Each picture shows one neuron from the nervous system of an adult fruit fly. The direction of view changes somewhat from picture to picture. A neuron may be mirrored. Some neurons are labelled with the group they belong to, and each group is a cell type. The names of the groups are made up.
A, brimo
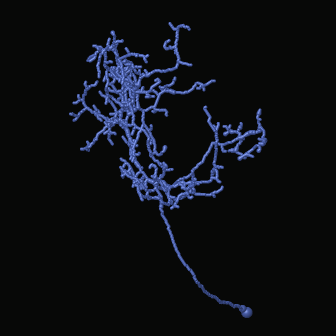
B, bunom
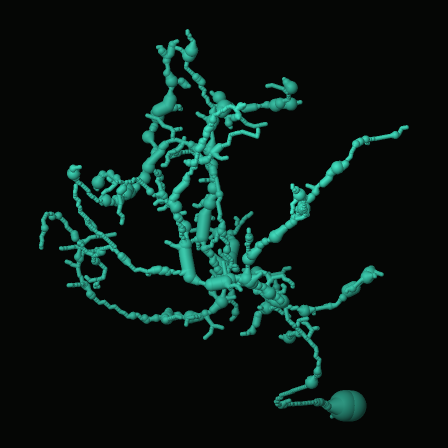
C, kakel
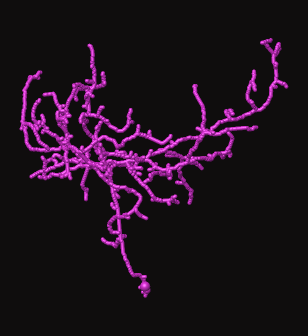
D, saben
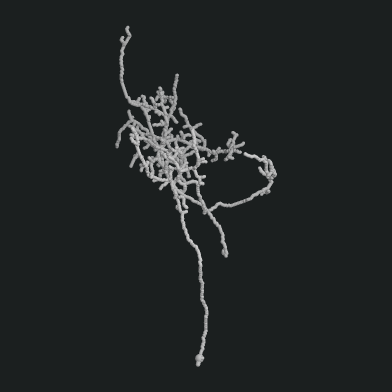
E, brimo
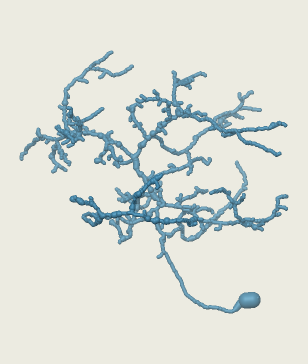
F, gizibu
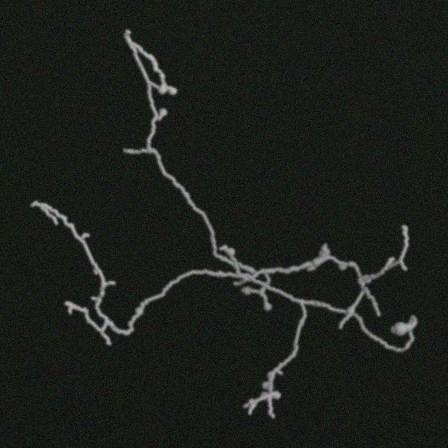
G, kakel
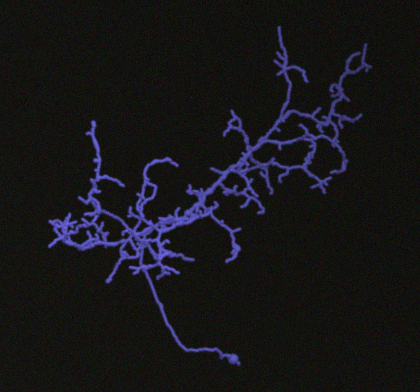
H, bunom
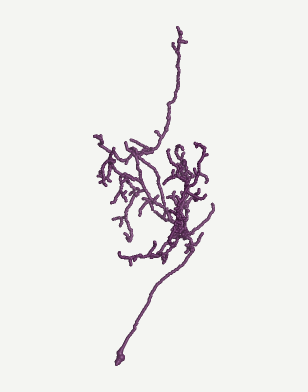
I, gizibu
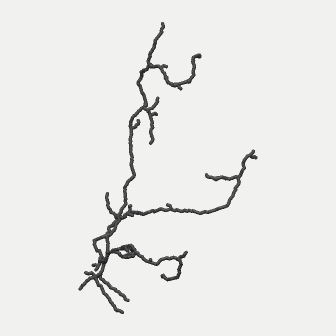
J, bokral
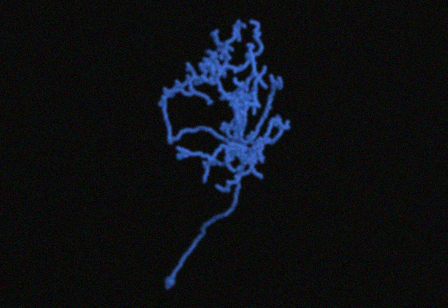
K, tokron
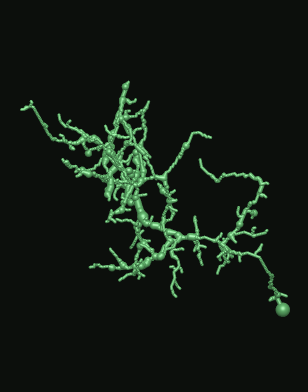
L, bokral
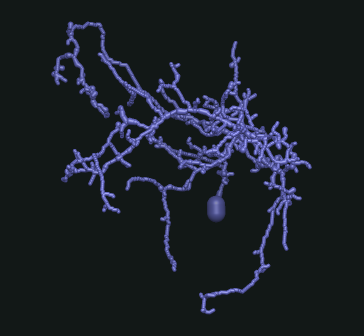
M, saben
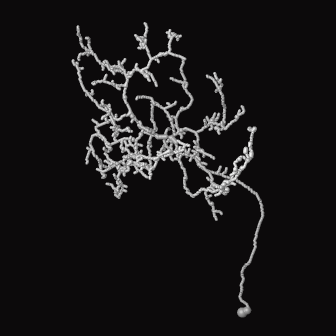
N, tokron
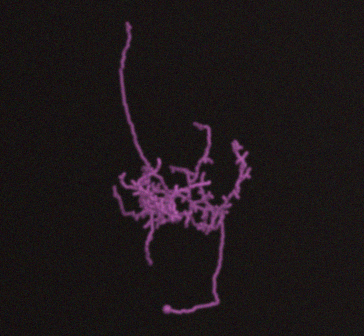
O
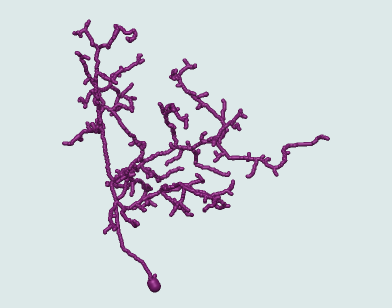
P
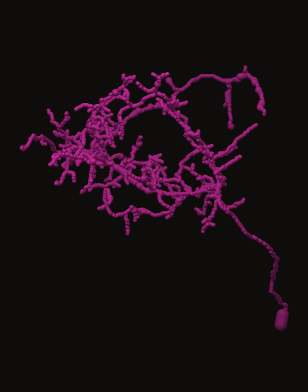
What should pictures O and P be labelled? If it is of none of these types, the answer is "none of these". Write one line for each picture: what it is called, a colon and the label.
O: gizibu
P: saben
